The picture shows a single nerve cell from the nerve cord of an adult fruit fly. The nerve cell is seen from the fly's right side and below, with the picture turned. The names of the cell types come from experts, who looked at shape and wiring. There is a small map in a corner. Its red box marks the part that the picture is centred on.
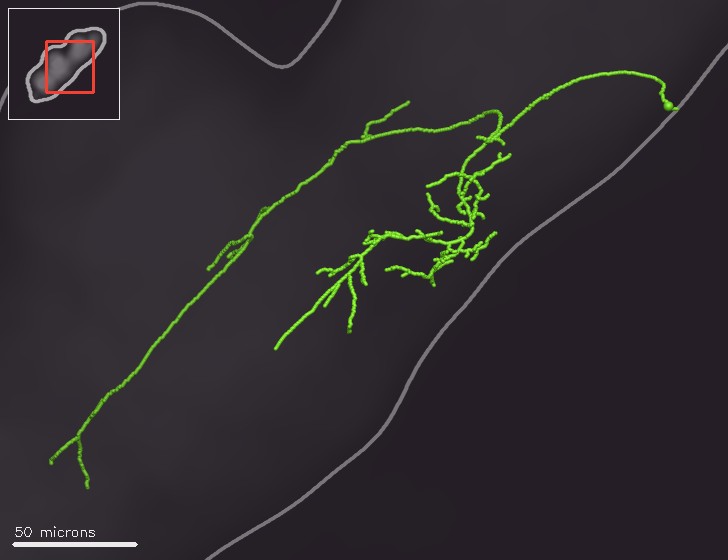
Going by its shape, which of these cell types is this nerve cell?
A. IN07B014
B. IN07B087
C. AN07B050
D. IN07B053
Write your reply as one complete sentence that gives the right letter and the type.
It is as IN07B087, option B, that the nerve cell is typed.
